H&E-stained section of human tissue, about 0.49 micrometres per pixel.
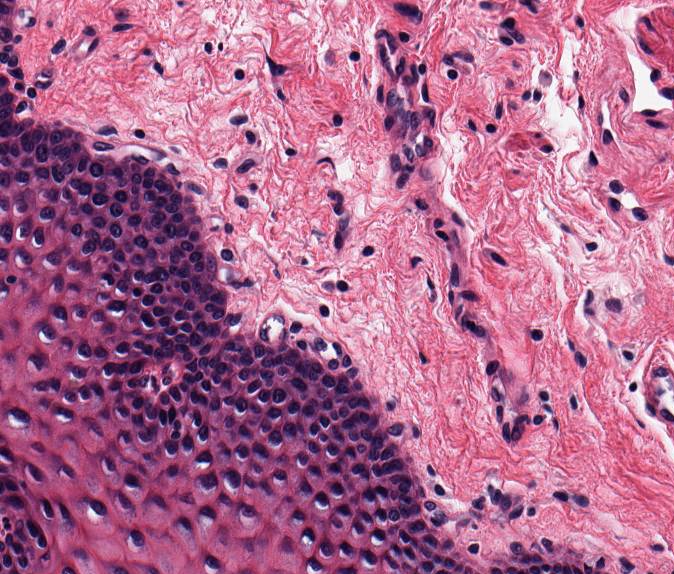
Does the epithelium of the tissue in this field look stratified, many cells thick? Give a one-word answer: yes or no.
Yes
